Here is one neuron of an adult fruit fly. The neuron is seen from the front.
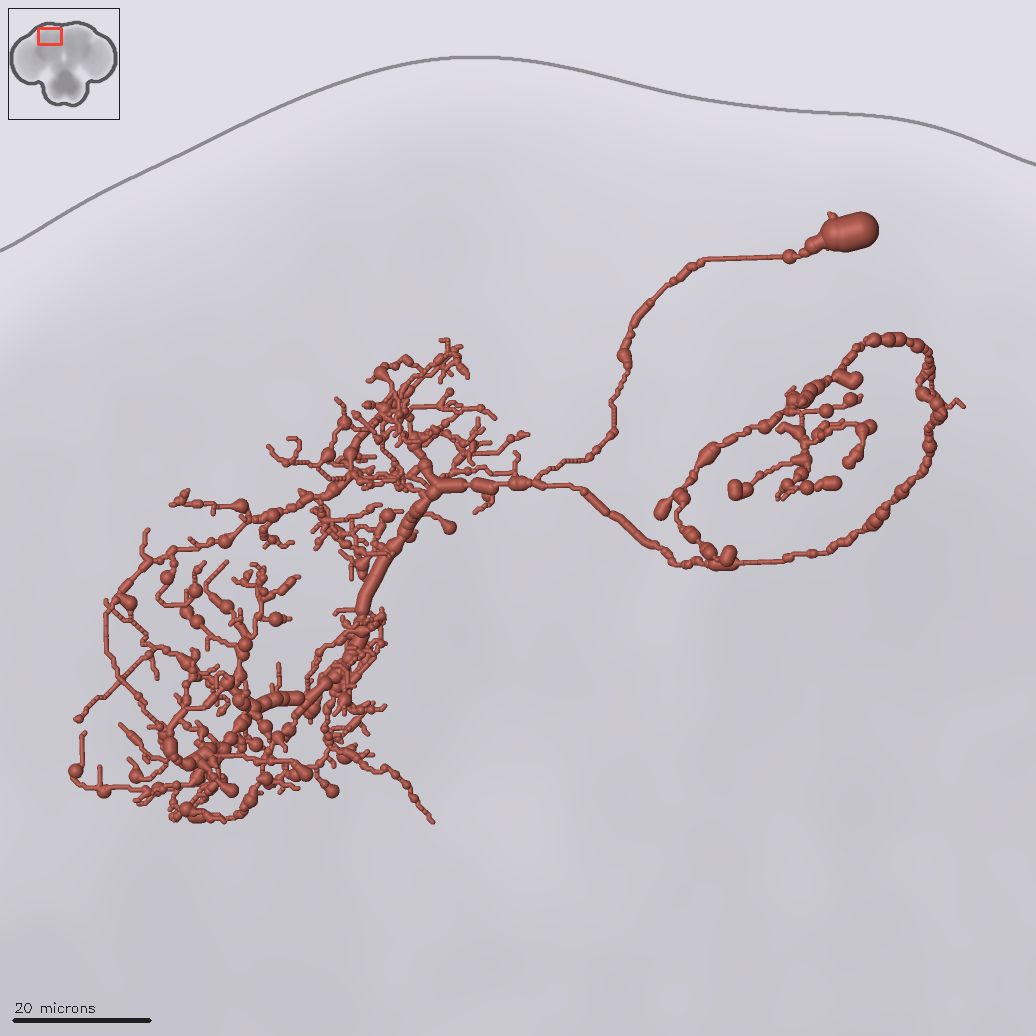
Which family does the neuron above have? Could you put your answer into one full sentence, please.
Family hemilineage CLp1 is the one that contains this neuron.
